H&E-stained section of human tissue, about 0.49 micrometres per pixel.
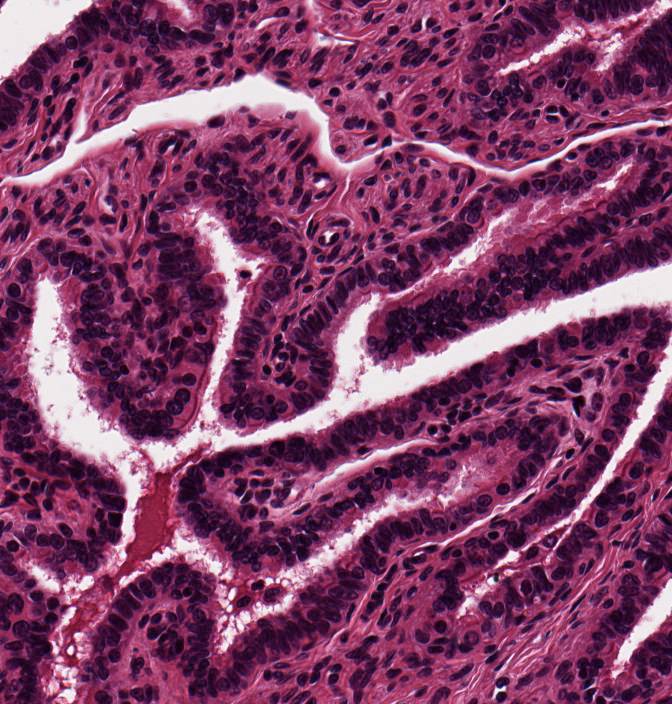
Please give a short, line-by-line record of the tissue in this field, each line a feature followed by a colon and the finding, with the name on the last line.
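Lining: columnar cells, nuclei crowded and stacked several layers deep, it seems
Nuclei: oval to elongated, dark-staining
Cytoplasm: scant and pink, as far as I can tell
Stroma: thin pink cores with spindle-shaped nuclei, between the epithelial bands
Name: fallopian tube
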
